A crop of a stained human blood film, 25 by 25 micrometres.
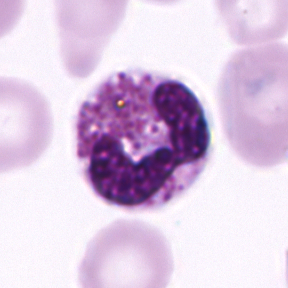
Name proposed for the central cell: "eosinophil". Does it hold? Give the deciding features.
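Eosinophil: the name holds.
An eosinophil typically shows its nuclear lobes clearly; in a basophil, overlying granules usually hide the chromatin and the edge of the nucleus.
Here both lobes lie plainly along the right and lower edges, chromatin dense and dark purple: for eosinophil, against basophil.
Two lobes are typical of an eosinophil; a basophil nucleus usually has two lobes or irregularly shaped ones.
The bilobed nucleus therefore fits both.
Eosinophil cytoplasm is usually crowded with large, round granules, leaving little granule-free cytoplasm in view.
Cytoplasm here packed with coarse round granules, as expected for eosinophil. Granules reddish-purple; no nucleoli; cell about 12 micrometres across.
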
